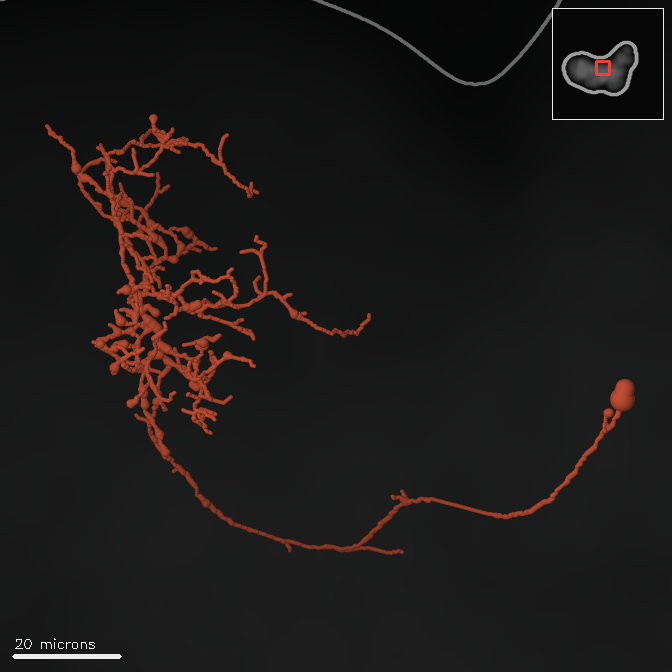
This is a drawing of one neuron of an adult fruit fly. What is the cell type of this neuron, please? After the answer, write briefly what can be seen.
The cell type is SLP019. This is a central-brain intrinsic neuron. The cell body is on the right of the picture. By the scale bar it is about 110 microns wide in this view. Dozens of branch ends can be seen.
